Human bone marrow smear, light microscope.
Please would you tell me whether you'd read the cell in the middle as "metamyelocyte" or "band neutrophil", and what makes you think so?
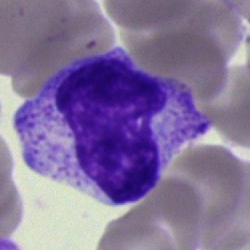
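This cell is a metamyelocyte. Its nucleus is irregular in shape, with an indentation on its right side.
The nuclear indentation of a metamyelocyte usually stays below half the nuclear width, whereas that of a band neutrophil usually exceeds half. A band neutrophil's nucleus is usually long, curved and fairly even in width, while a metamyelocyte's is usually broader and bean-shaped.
The chromatin stains deep purple with lighter patches, and the cytoplasm, holding fine purple granules, forms a wider rim left of the nucleus than above it.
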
